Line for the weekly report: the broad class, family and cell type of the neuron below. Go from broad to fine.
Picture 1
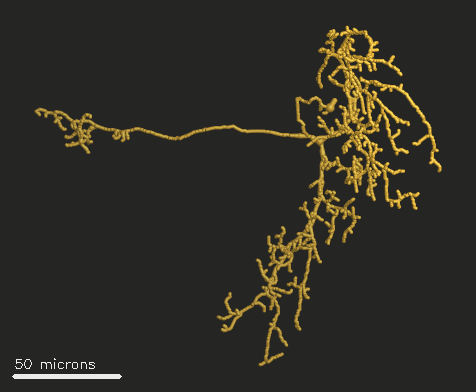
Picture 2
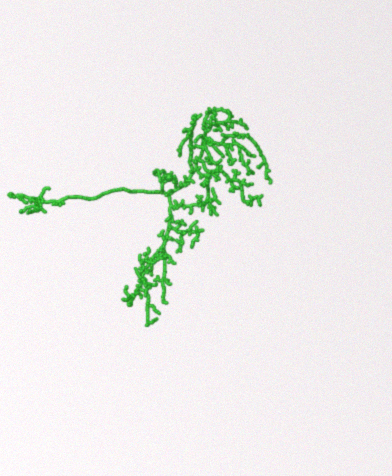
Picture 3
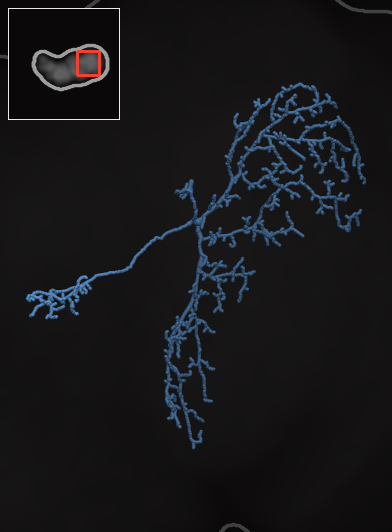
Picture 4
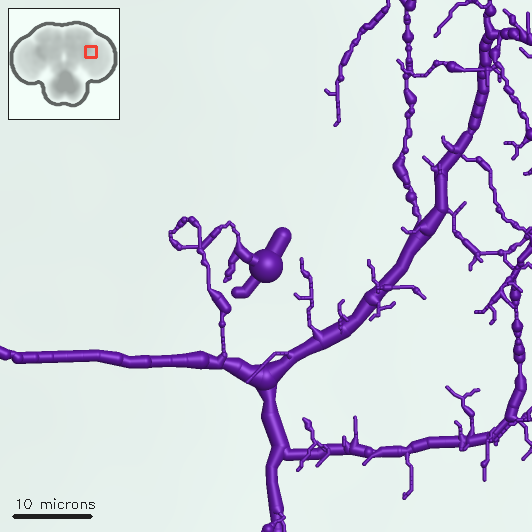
visual projection neuron; VST; VST2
